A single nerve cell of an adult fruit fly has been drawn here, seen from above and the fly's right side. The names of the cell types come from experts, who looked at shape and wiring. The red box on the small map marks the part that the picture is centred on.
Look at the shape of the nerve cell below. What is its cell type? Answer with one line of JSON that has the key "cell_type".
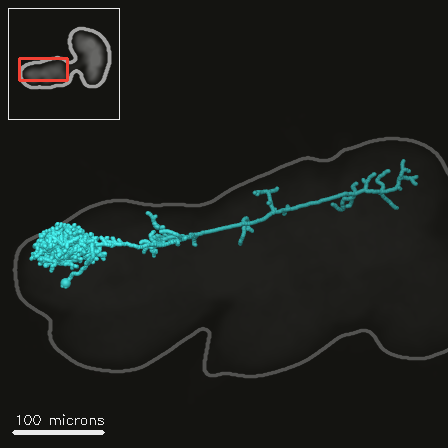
{"cell_type": "INXXX126"}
